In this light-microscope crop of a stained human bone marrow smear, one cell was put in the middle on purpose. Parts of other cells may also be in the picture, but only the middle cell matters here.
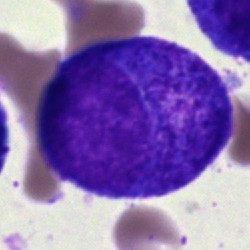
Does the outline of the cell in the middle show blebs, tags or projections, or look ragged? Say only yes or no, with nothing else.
No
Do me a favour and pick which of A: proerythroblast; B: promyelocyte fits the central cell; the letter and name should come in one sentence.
Option B is correct, and the cell in the centre is a promyelocyte.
